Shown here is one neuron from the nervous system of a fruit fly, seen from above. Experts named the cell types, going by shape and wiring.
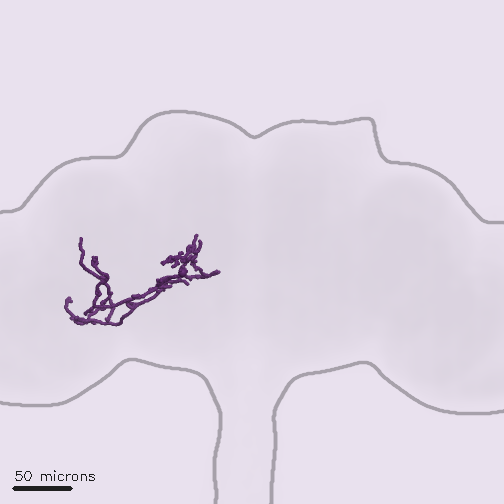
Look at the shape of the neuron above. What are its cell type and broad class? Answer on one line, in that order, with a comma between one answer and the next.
CB3050, central-brain intrinsic neuron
